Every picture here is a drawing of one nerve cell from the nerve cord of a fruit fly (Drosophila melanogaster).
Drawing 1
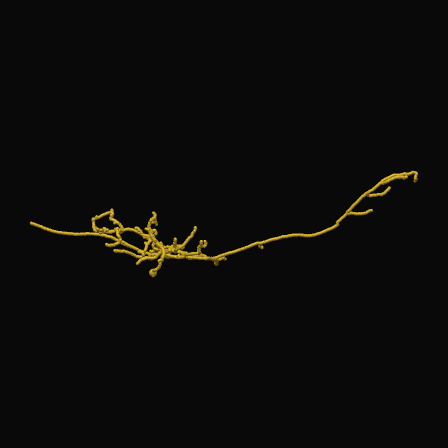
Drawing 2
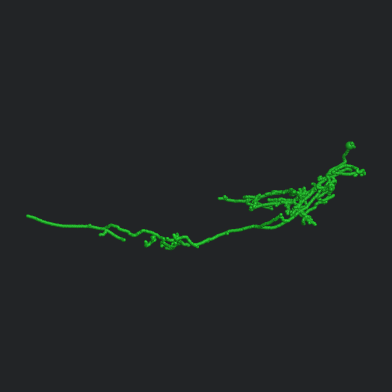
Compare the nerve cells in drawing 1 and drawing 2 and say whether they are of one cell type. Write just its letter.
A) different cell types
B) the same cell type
A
